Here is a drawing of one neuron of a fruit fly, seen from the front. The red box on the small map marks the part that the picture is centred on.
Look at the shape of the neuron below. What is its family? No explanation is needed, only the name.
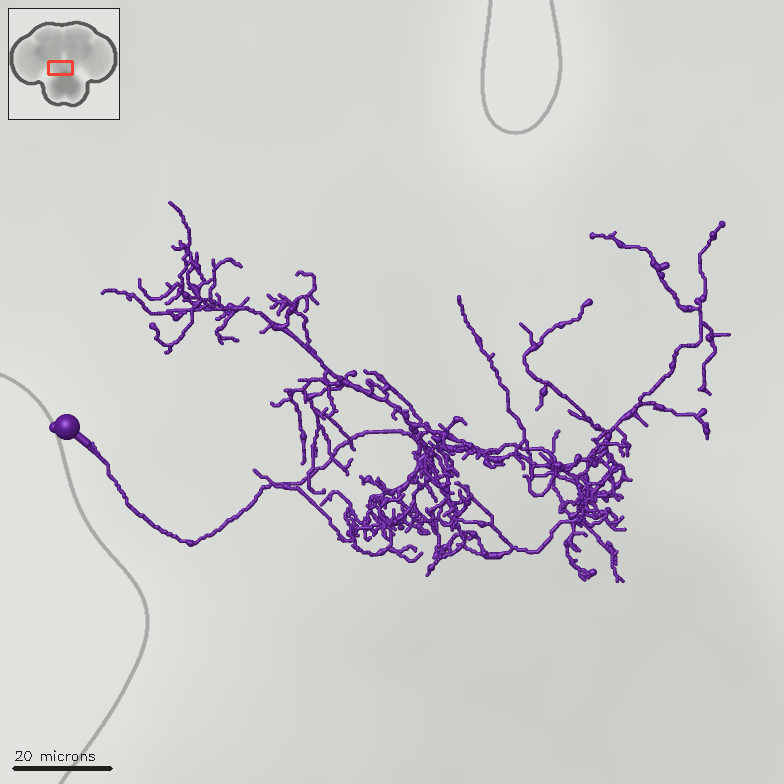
hemilineage LB7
